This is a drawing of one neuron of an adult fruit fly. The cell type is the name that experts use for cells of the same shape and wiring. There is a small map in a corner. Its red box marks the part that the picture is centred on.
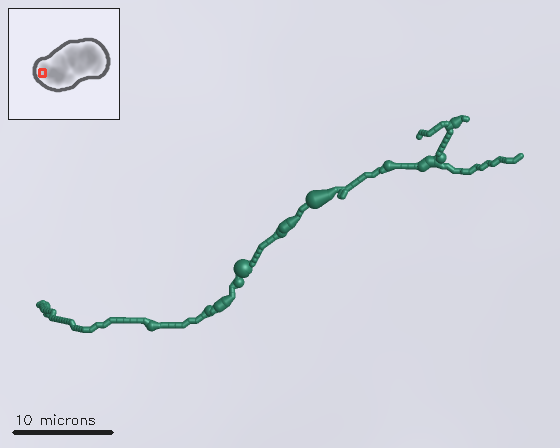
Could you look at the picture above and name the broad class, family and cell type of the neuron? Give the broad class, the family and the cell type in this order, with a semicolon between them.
sensory neuron entering the nerve cord; class mechanosensory tactile; SNta45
